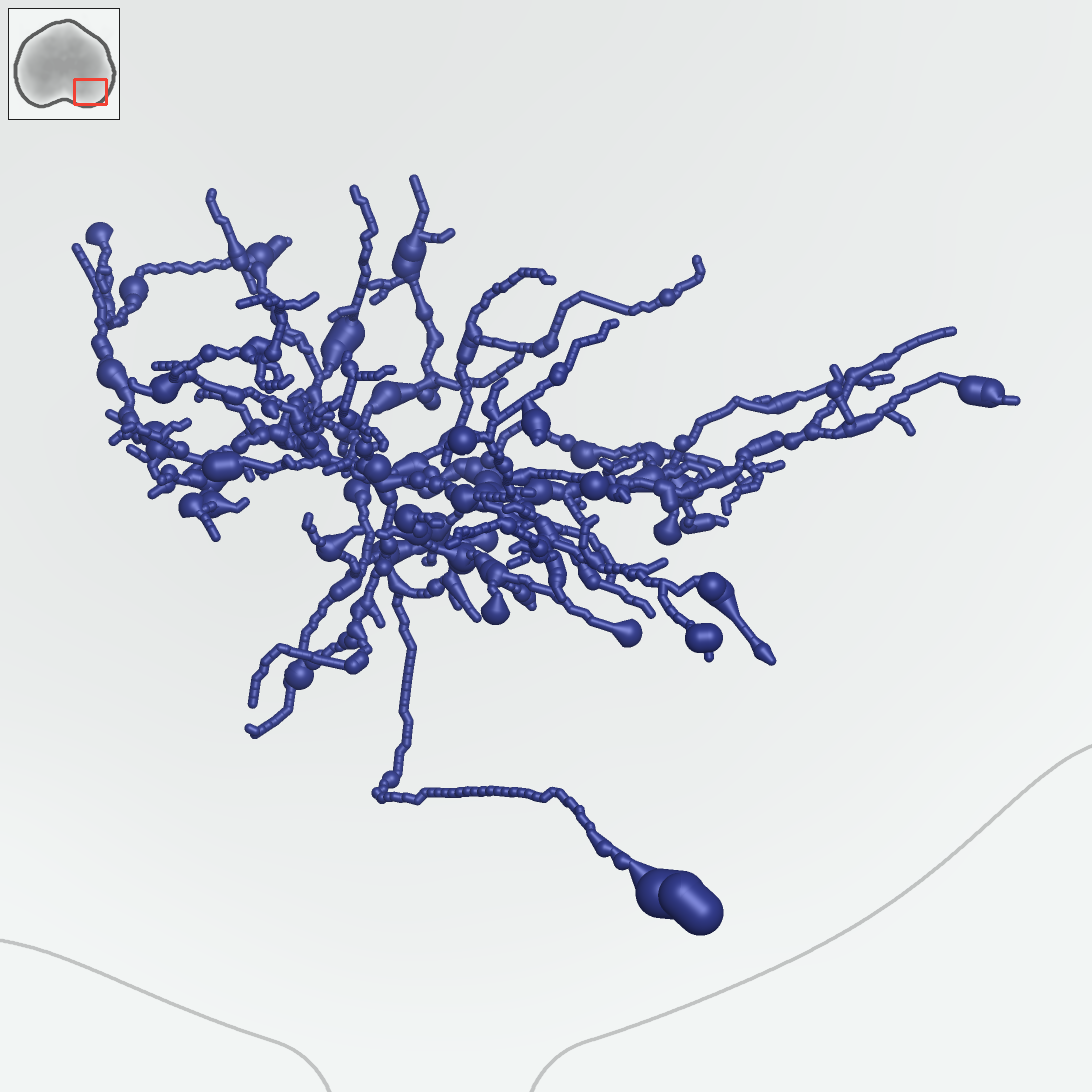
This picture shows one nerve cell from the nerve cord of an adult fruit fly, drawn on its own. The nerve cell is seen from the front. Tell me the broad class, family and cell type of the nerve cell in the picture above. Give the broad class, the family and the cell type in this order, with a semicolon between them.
nerve-cord intrinsic neuron; hemilineage 01B; IN01B049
